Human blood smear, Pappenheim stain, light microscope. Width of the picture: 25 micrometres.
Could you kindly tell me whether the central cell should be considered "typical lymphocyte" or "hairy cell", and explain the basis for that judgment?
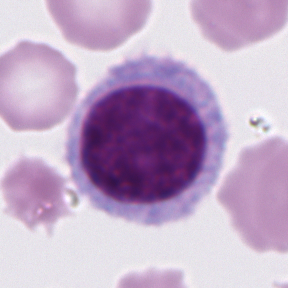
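It's a hairy cell, and the cytoplasm is what decides it.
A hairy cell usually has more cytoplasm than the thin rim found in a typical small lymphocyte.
In this one the round nucleus, about 11 micrometres across, fills about 60% of a cell about 14 micrometres across, and the cytoplasm rings it completely, a little wider on the right than on the left. Beyond that, the edge is finely bumpy, most noticeably along the top, the chromatin is deep purple and fairly evenly dense without large coarse clumps, and there are no clear vacuoles.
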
